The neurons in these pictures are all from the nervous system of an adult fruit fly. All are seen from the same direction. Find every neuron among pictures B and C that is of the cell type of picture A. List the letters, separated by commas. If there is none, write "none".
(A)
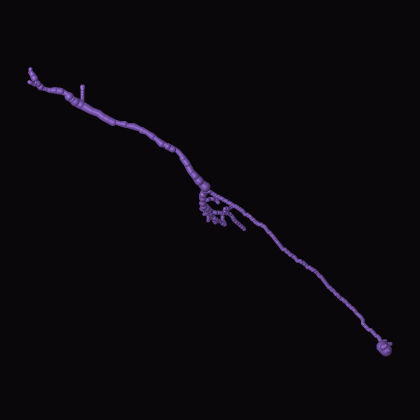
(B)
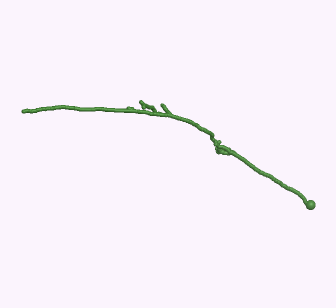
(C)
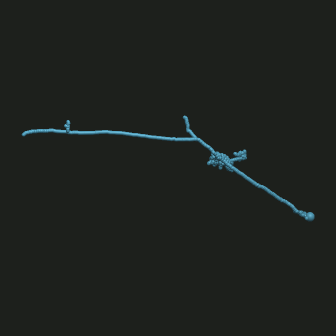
none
